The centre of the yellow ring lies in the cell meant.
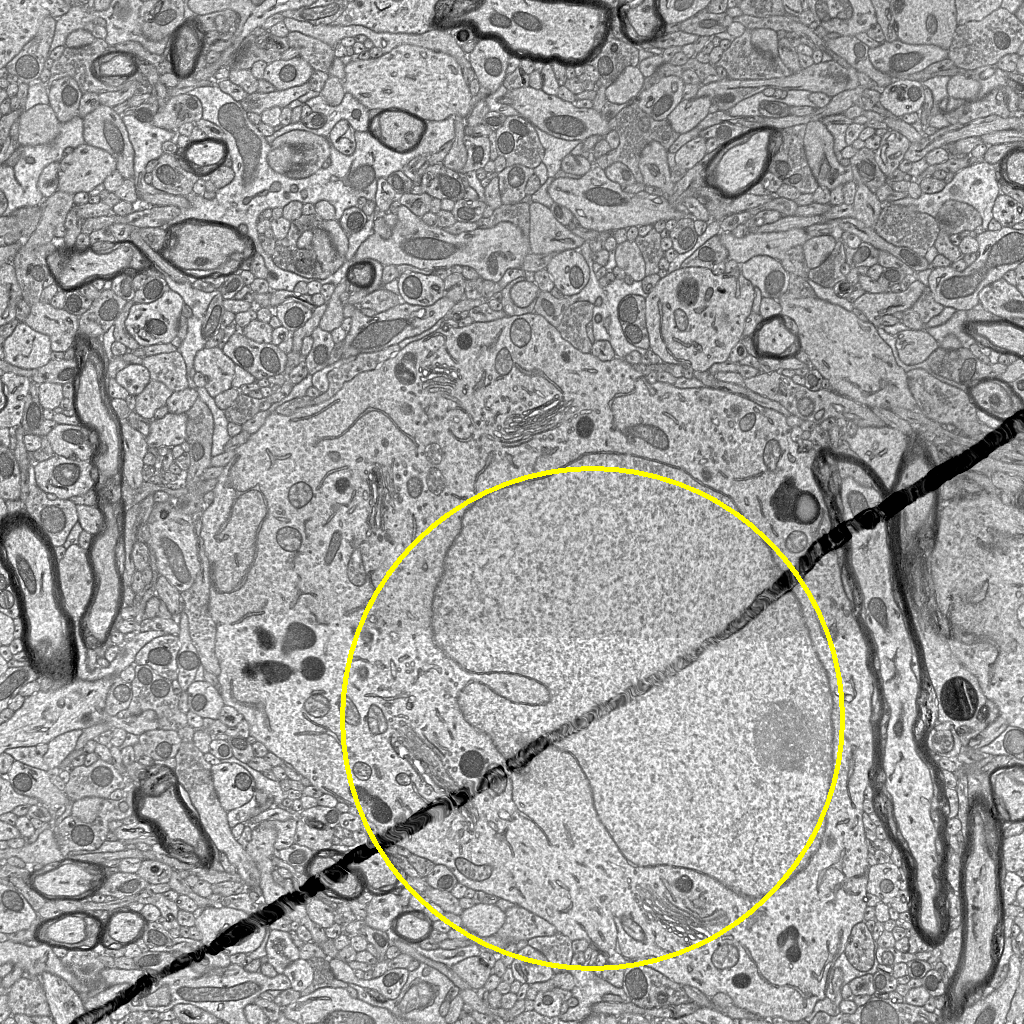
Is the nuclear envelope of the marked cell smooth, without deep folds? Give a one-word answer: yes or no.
No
